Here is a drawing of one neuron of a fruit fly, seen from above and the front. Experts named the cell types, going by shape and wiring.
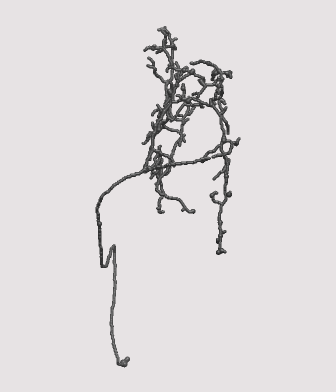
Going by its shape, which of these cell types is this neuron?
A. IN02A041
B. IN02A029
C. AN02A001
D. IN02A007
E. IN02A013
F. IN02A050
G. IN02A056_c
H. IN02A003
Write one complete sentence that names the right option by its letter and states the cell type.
The cell type of the neuron is IN02A050, listed as option F.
